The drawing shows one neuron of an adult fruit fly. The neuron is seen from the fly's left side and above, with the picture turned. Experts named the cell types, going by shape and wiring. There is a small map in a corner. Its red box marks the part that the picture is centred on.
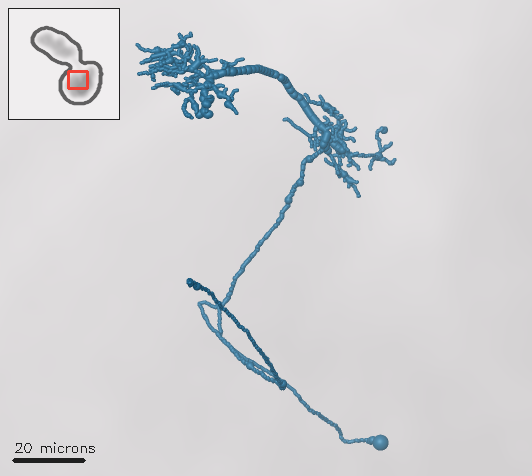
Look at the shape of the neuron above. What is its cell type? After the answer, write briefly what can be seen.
It is of cell type TmY14. This is a visual projection neuron. Its cell body lies at the lower right of the picture. From top to bottom in the picture it spans about 120 microns. Dozens of branch ends can be seen.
